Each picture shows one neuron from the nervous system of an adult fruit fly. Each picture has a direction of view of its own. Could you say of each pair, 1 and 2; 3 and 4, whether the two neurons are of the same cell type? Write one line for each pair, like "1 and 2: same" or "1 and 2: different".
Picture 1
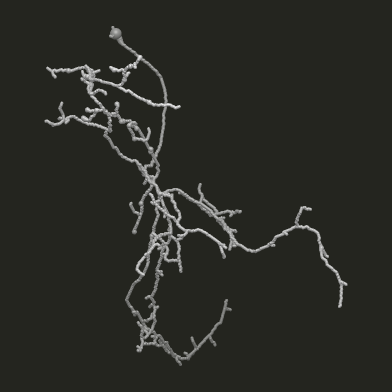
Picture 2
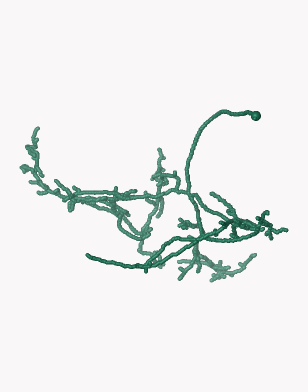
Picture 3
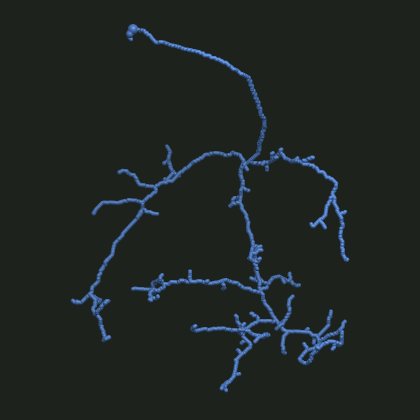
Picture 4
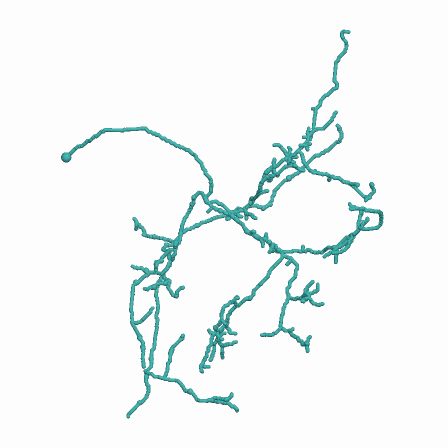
1 and 2: same
3 and 4: different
